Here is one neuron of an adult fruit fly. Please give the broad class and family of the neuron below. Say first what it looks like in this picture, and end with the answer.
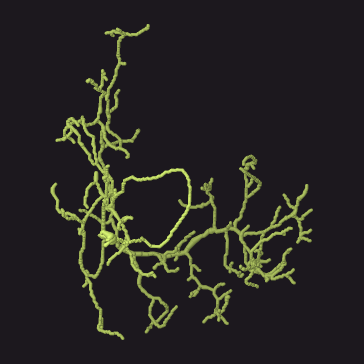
The picture shows dozens of branch ends. As drawn here it is about as wide as it is tall. This is a nerve-cord intrinsic neuron. Its family is hemilineage 03A.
